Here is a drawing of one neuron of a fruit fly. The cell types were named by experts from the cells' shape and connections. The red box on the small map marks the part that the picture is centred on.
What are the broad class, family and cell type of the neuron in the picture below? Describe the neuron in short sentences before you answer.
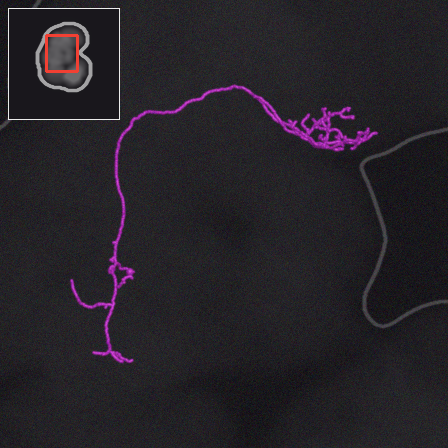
The cell body can be seen on the left of the picture. In this view it is about as wide as it is tall. It is a visual centrifugal neuron. Its family is hemilineage DM6_posterior. It is of cell type LoVC29.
